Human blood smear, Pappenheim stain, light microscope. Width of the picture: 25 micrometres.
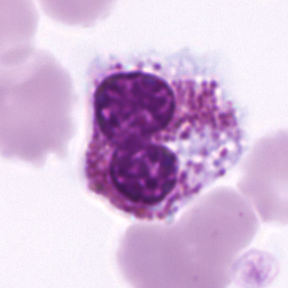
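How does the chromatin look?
It is dark purple and coarsely clumped.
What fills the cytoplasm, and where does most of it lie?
Many distinct reddish-violet granules fill it without hiding the outline of the nuclear lobes, and most of it lies to the right of the nucleus.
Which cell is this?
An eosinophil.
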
